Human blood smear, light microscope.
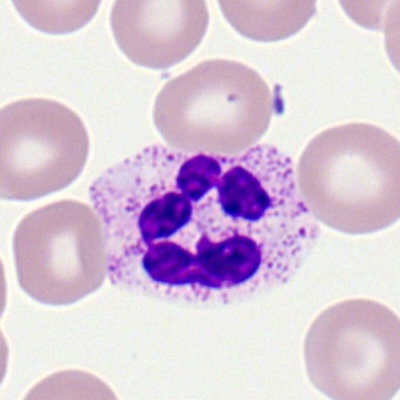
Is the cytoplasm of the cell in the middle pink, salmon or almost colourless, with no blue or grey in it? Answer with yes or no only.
Yes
